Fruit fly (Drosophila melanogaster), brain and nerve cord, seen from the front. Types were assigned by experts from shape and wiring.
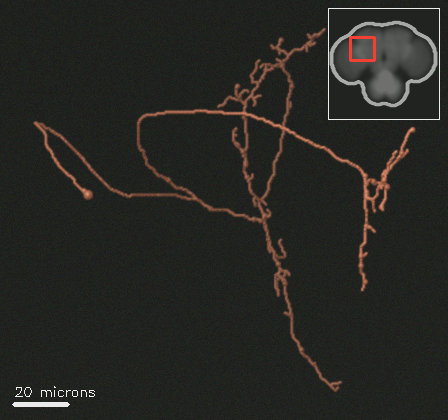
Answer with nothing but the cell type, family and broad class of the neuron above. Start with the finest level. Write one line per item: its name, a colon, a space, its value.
cell type: CB1504
family: hemilineage SLPa&l1_lateral
broad class: central-brain intrinsic neuron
